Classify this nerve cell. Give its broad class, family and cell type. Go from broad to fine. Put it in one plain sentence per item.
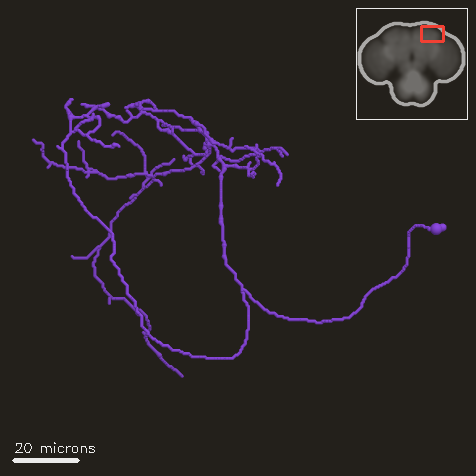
A central-brain intrinsic neuron of hemilineage SLPal1, type SLP028.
